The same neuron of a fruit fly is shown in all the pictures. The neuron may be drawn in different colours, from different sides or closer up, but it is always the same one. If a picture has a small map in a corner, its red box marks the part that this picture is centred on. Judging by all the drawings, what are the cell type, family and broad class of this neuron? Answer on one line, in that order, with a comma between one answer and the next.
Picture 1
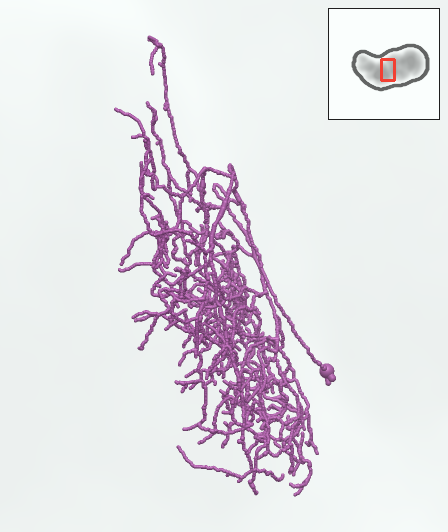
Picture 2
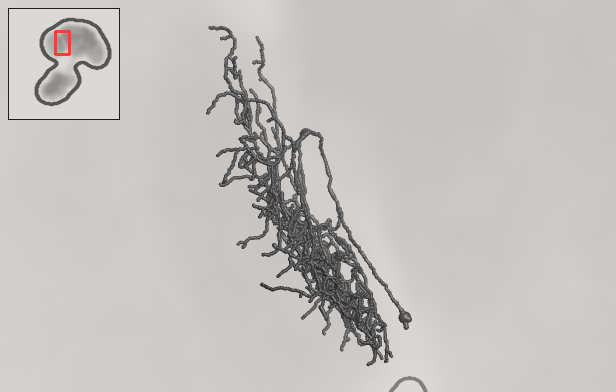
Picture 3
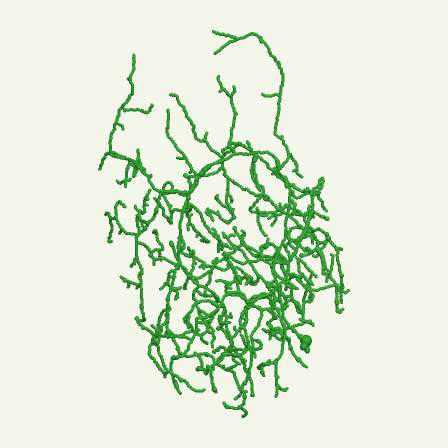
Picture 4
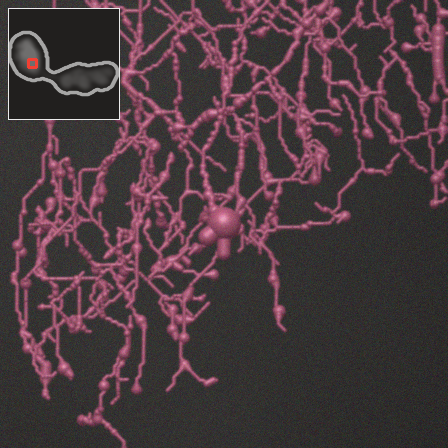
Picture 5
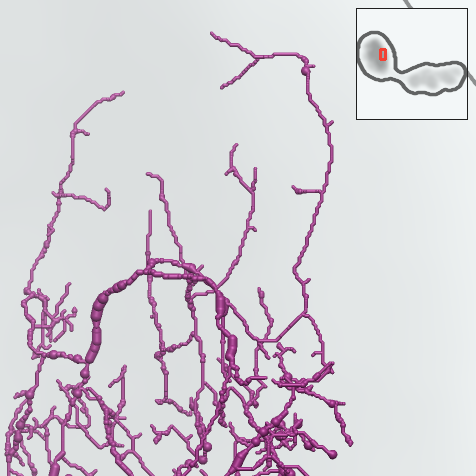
Li36, Li, optic-lobe intrinsic neuron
